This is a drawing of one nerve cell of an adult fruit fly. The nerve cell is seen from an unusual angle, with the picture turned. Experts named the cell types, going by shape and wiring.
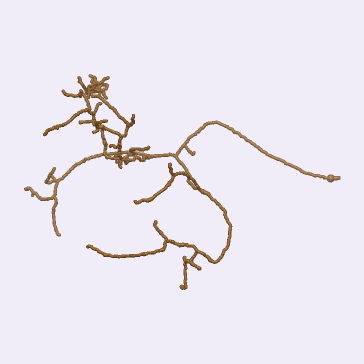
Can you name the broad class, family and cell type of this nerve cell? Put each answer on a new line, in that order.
central-brain intrinsic neuron
hemilineage VPNp&v1_posterior
PLP158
